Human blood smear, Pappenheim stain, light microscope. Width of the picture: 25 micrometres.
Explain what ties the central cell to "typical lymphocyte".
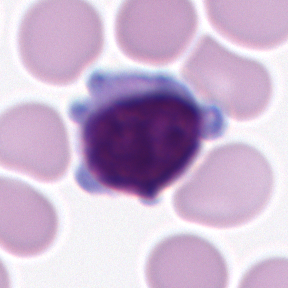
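What goes with a typical lymphocyte is the cytoplasm: a scant pale blue rim, widest above the nucleus.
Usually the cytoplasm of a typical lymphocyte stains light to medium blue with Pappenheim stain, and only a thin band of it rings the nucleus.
The nucleus, roughly round, fills most of the cell; its dark purple chromatin is densely condensed in coarse clumps, without distinct nucleoli. Size does not go with it: the nucleus alone is about 11 by 9 micrometres.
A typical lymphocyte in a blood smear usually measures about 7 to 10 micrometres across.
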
